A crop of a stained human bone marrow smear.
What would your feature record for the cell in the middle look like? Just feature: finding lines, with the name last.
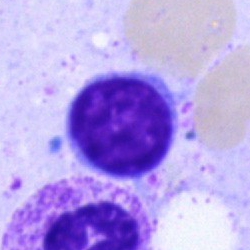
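Outline: round and smooth
Cytoplasm: only a thin rim around the nucleus
Granules: none seen in the cytoplasm
Chromatin: dark purple and clumped, with paler patches between the clumps
Name: lymphocyte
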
